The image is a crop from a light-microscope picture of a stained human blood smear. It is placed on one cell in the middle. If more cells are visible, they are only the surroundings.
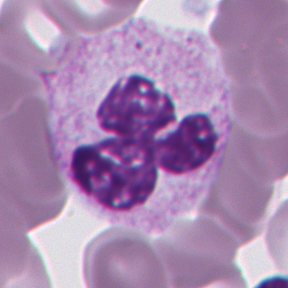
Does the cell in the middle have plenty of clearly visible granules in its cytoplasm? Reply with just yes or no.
Yes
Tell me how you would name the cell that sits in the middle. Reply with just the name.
neutrophil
